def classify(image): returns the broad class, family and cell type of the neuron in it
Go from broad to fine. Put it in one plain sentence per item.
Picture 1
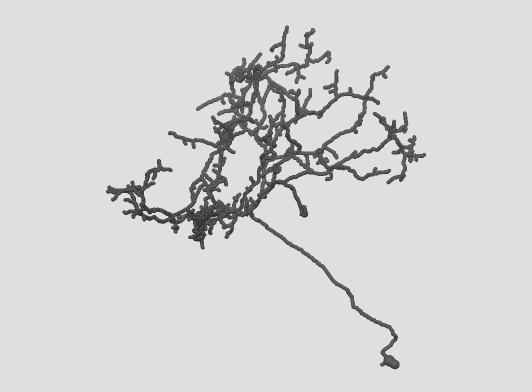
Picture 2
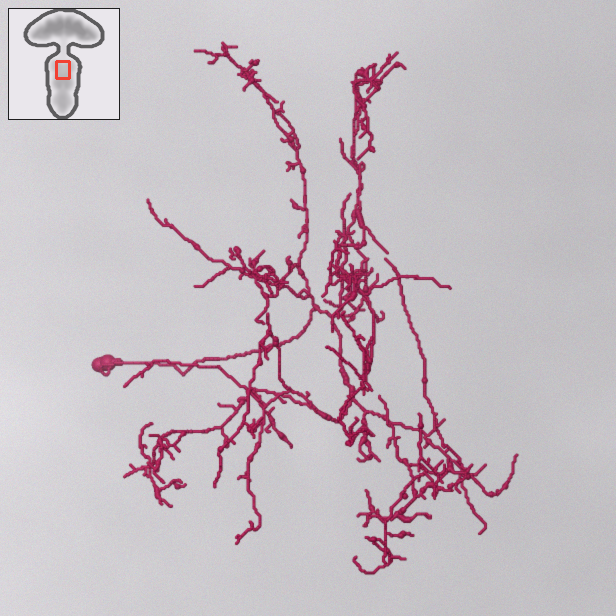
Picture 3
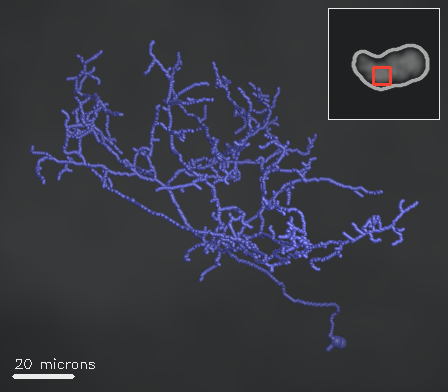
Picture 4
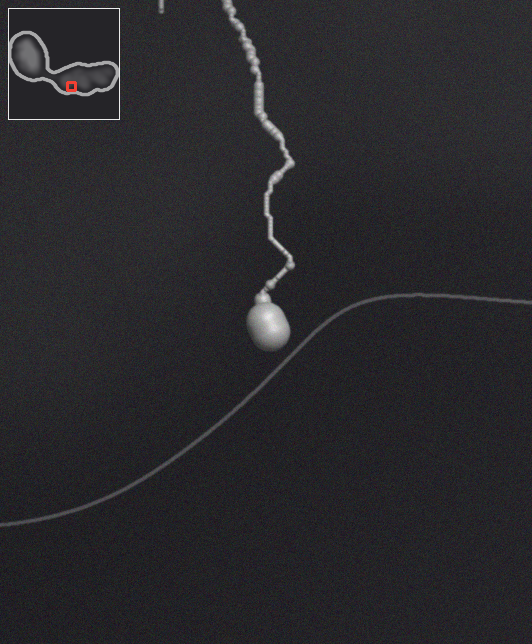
A nerve-cord intrinsic neuron of hemilineage 05B, type IN05B085.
